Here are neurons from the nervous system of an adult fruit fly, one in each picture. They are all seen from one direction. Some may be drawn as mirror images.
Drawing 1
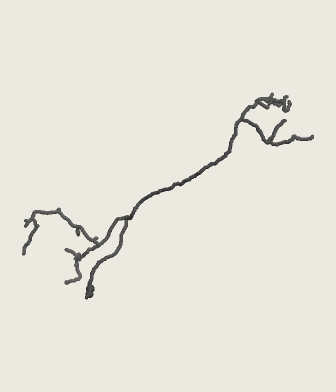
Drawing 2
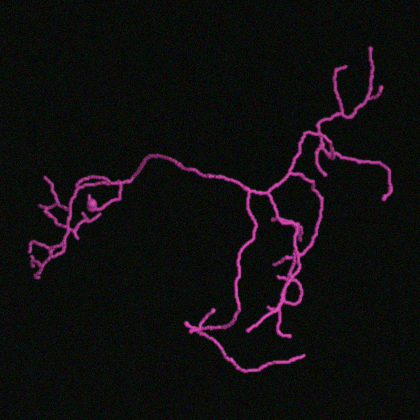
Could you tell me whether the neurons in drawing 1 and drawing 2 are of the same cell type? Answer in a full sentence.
They are of different cell types.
